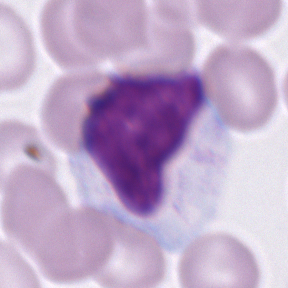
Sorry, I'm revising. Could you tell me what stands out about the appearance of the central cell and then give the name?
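The cell outline is irregular and angular rather than round. Its nucleus is irregular too, roughly triangular in outline, and lies toward the top of the cell, with most of the cytoplasm below it. No vacuoles are seen in the cytoplasm. This is a large granular lymphocyte.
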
